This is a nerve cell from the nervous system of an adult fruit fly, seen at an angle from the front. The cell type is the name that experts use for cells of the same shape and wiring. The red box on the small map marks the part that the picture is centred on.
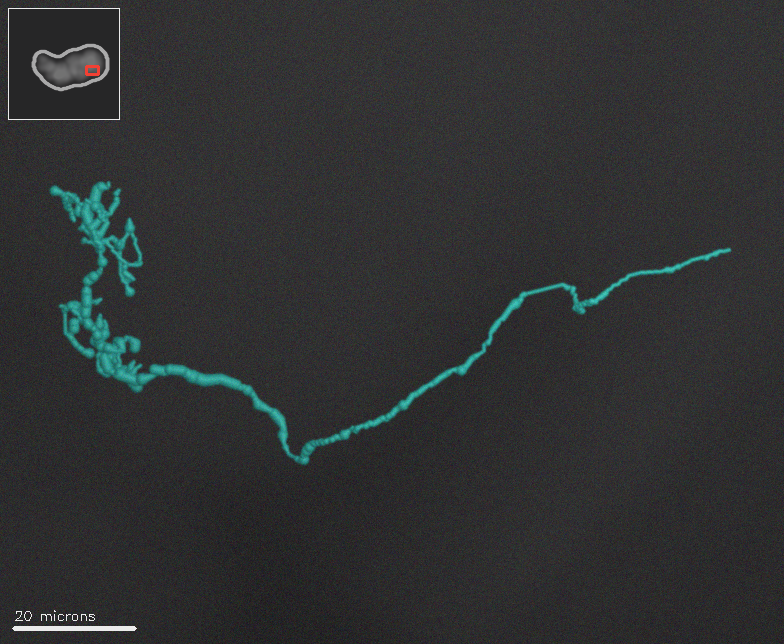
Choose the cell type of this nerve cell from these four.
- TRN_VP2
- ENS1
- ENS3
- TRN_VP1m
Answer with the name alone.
TRN_VP2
